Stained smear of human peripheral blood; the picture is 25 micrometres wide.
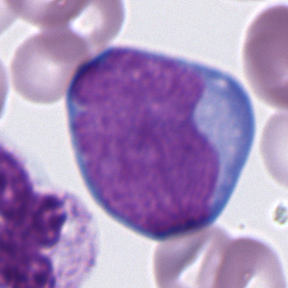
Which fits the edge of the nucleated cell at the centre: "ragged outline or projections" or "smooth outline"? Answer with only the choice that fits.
Smooth outline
